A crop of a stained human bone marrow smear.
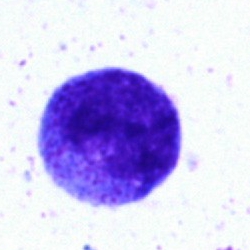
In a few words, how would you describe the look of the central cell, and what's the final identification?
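The cell has a round outline. Its nucleus occupies the upper and right part of the cell. The chromatin is dense and stains dark purple. No clear vacuoles are present in the cytoplasm. The name of this cell is promyelocyte.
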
